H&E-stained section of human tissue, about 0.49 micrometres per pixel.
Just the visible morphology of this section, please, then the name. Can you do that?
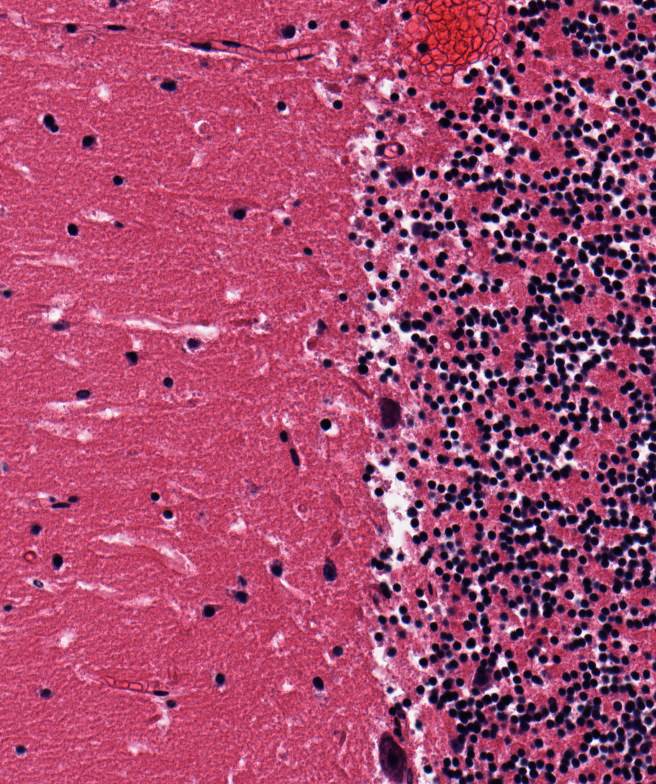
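A pale pink, sparsely cellular zone lies left; a zone crowded with dark nuclei lies right. Its nuclei are small, round and dark, with very little visible cytoplasm. The left zone is finely fibrillary pink neuropil with scattered small dark nuclei. A few large, darkly stained neuronal cell bodies sit singly along the boundary. This is cerebellum.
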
